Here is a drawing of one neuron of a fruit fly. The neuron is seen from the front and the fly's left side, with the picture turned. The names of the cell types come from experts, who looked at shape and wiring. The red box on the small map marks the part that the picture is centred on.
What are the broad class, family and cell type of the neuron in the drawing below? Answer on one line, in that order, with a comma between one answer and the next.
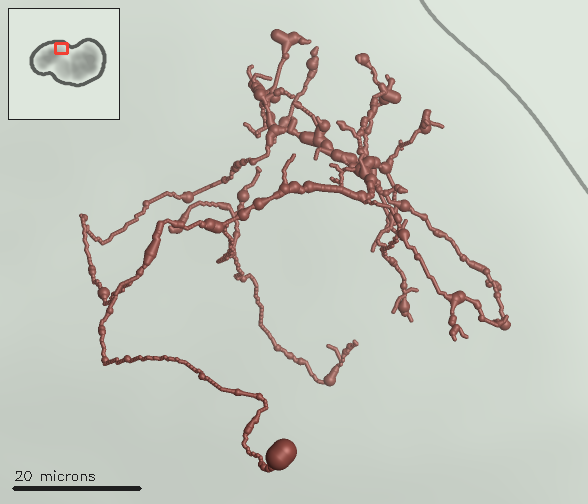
nerve-cord intrinsic neuron, hemilineage 09A, IN09A046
